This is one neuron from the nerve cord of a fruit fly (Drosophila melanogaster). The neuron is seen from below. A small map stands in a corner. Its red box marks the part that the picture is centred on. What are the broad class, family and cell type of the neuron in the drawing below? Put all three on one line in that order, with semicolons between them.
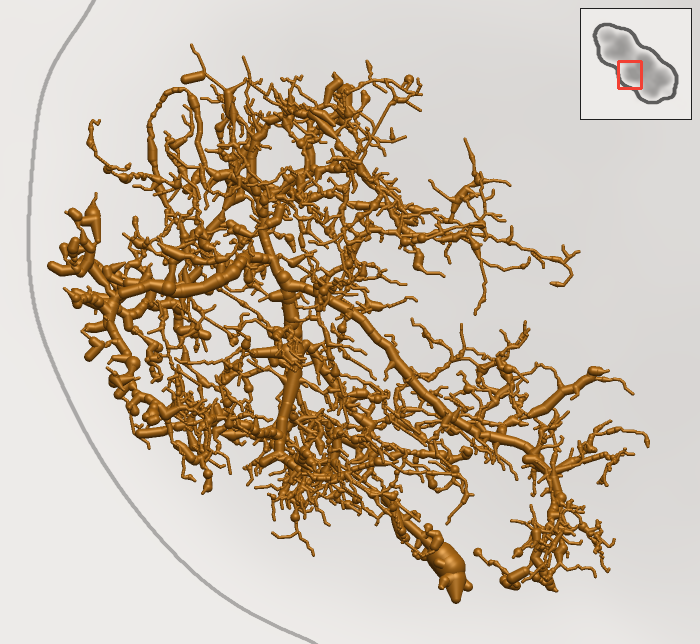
nerve-cord intrinsic neuron; hemilineage 19A; IN19A016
